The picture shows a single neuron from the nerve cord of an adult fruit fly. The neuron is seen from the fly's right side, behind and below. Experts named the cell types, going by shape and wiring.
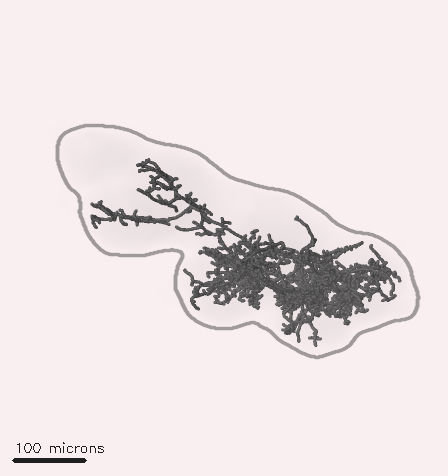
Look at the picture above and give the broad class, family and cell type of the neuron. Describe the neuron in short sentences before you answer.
By the scale bar it is about 450 microns wide in this view. Dozens of branch ends can be seen. This is a nerve-cord intrinsic neuron. Its family is hemilineage 06B. It is of cell type IN06B001.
